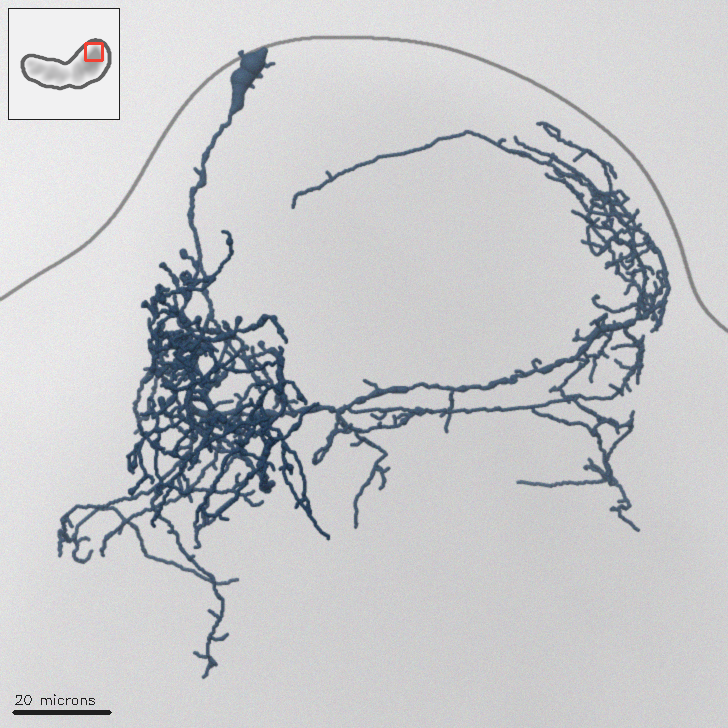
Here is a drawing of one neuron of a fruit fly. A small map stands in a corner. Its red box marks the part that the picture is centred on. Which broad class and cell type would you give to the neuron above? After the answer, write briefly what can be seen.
It is a central-brain intrinsic neuron. It is of cell type SMP202. From top to bottom in the picture it spans about 130 microns. The picture shows more than a hundred branch ends.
